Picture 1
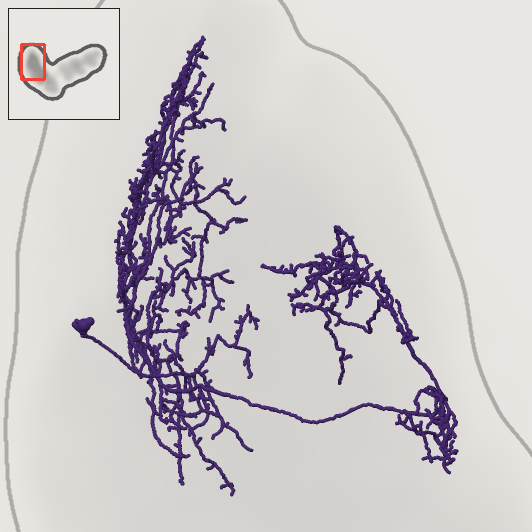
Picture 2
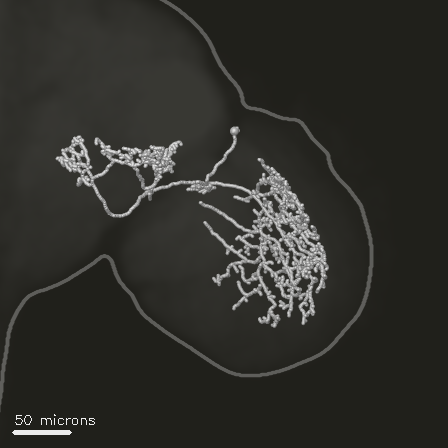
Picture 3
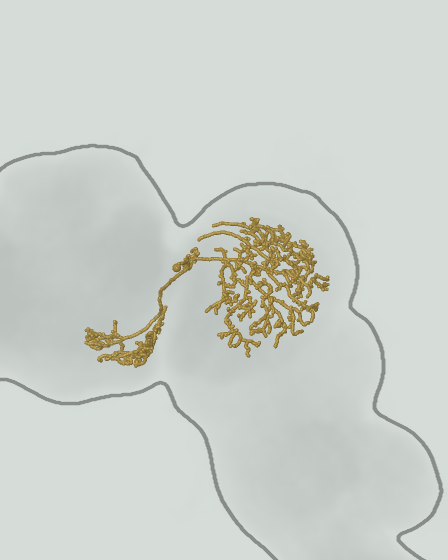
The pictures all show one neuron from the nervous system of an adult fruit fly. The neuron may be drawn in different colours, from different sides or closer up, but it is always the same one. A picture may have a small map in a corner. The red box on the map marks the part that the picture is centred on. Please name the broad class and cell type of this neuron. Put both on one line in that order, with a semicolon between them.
visual projection neuron; aMe25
